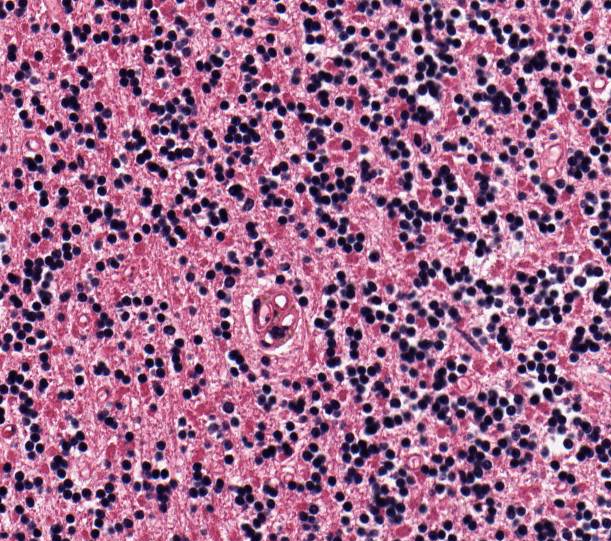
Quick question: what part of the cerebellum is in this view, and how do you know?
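Here you have the granular layer. See how small, round, dark nuclei of uniform size crowd densely and fairly evenly over the field, with little cytoplasm.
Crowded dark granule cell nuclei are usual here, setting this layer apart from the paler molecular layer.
Between them lies pink, finely fibrillary material, and a small vessel, cut across, sits near the centre.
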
